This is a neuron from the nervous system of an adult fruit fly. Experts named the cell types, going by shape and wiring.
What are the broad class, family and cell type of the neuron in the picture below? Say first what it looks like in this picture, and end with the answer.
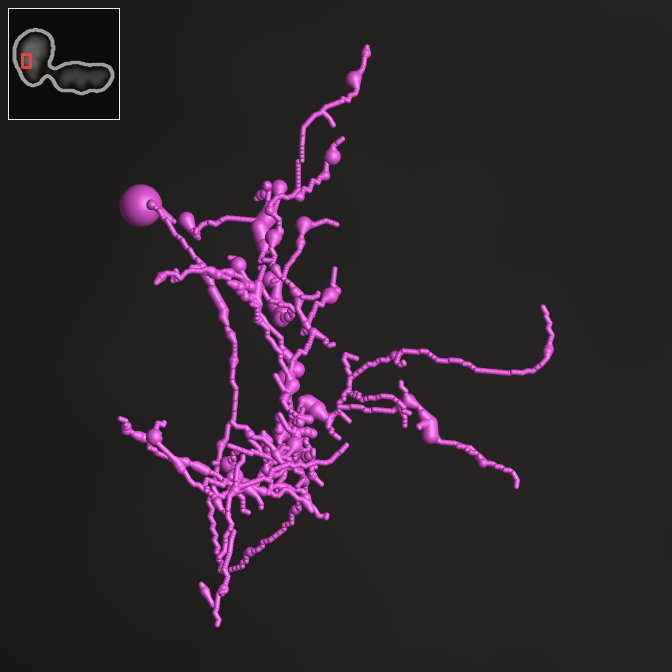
Dozens of branch ends can be seen. As drawn here it is taller than it is wide. Its broad class is central-brain intrinsic neuron. The family is hemilineage TRdm. The cell type is GNG425.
